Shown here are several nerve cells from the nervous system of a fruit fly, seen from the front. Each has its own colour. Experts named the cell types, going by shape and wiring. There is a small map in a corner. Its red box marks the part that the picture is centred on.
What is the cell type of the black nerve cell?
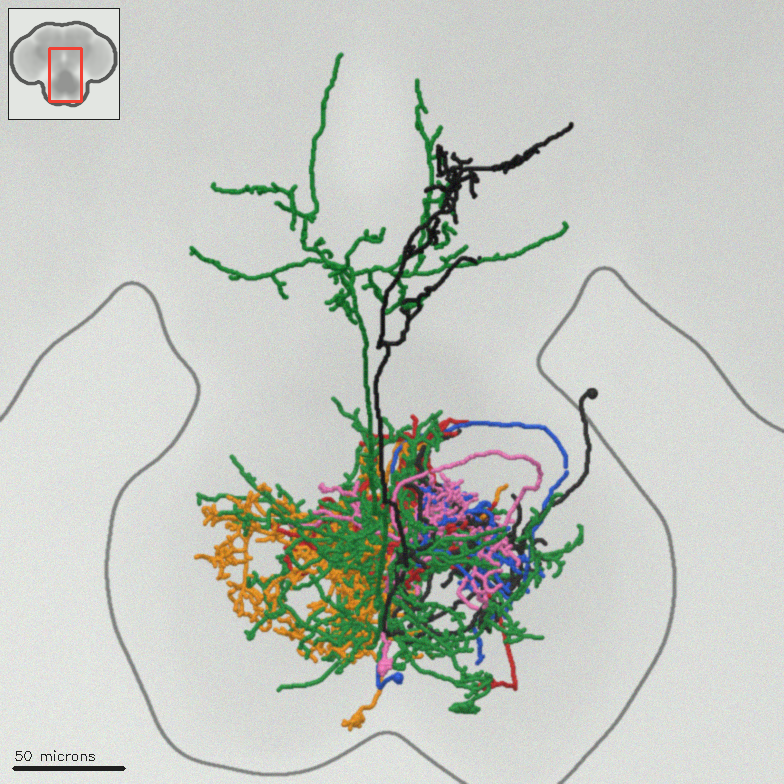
AN17A073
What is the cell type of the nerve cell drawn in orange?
IN06B059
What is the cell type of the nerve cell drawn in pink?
IN02A020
